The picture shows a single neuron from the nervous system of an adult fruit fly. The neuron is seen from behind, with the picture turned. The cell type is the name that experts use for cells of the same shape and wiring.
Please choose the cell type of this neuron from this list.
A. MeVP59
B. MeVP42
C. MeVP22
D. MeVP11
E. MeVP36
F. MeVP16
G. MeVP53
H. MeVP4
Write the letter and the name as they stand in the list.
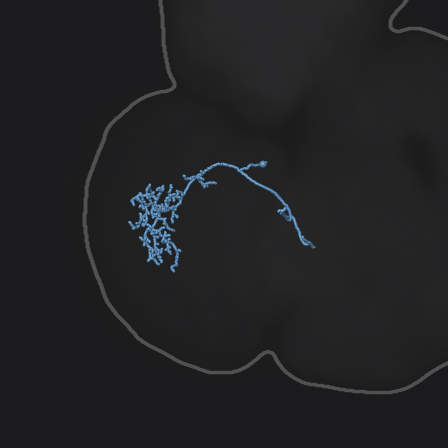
H. MeVP4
